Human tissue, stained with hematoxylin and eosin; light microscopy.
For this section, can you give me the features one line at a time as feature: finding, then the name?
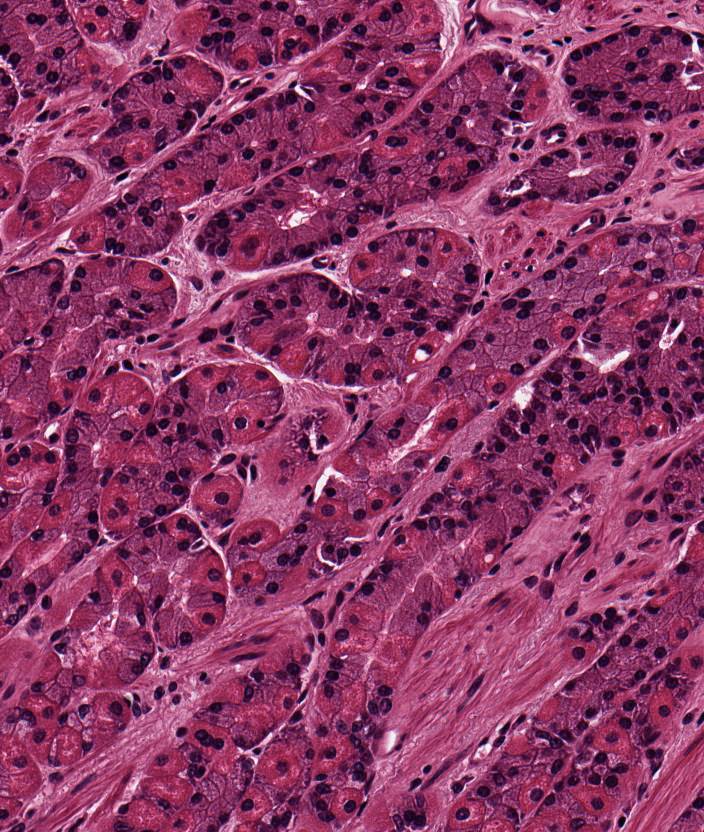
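Parietal cells: large, rounded, bright pink cytoplasm, one central round nucleus; scattered among glands throughout.
Gland cells: many with purplish granular cytoplasm, small dark basal nuclei.
Smooth muscle: bands with elongated nuclei crossing the lower right.
Gland lumina: small, slit-like.
Name: stomach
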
